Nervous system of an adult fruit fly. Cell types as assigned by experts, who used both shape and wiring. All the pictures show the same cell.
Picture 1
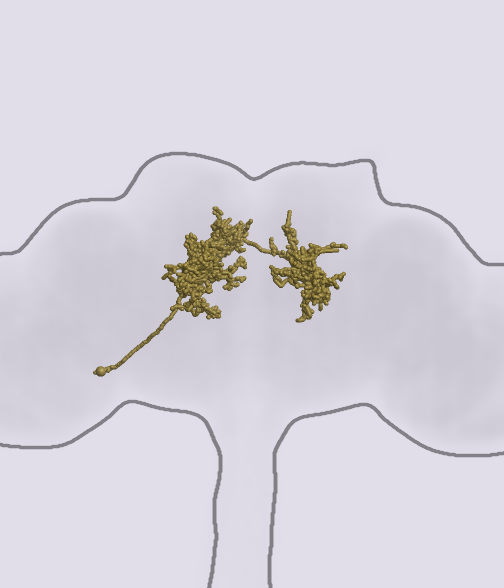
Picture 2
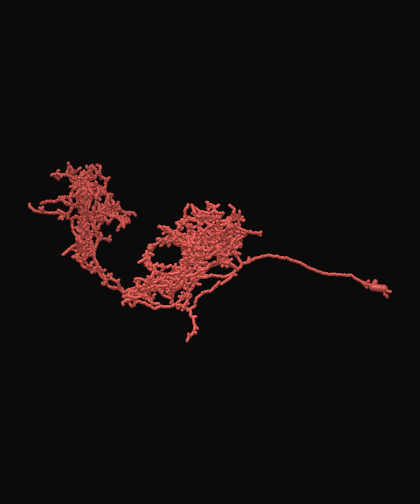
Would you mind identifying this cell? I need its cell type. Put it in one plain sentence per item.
The cell type is SMP181.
